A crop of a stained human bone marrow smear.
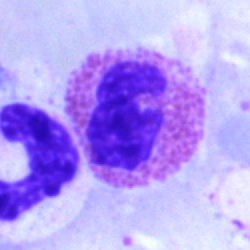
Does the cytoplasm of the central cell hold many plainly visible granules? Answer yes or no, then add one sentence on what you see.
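Yes. The cytoplasm is packed with coarse reddish-pink granules.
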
